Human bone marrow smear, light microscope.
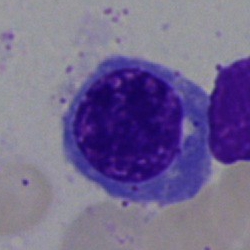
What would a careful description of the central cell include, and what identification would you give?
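Roughly round, this cell has a slightly irregular outline, and its right side forms a somewhat angular edge. The rim of cytoplasm is wider on the right and along the lower side than on the left. No granules are visible in the cytoplasm. Just to the right of the nucleus, a small clear space lies within the cytoplasm. The cell is an erythroblast.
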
